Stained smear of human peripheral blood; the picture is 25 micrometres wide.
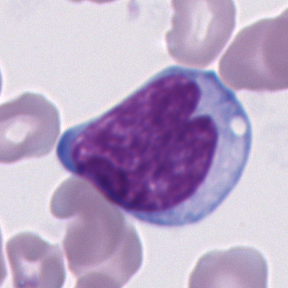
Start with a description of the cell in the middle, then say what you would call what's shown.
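Taking the size first, the cell comes to about 17 by 14 micrometres. The nucleus lies toward the left and fills about 70% of the cell's area, and there's a notch cut into its upper right edge. The cytoplasm, pale grey-blue, gathers mostly into a broad crescent on the right side of the nucleus. Near its right edge I can make out a single small, round, clear vacuole. So this one is a myeloblast.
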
